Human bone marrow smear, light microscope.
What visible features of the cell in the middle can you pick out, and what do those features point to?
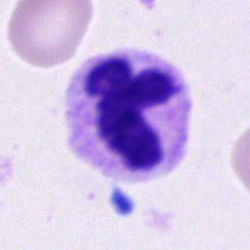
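Looking at the cell in the middle, I'd call its outline roughly round. The chromatin takes a dark purple stain and seems dense and clumped, and I can't make out any nucleoli. Around the nucleus runs a wide rim of pale lilac cytoplasm. So this one is a segmented neutrophil.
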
